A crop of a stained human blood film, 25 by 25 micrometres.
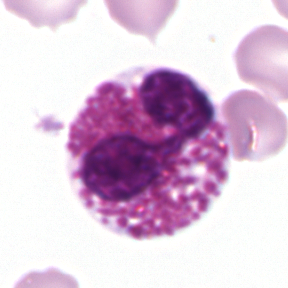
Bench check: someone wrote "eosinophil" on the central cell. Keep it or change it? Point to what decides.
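Nuclear lobes: two, joined by a narrow band, one at the upper right and the other at the lower left. A two-lobed nucleus is typical of an eosinophil, yet a basophil's nucleus is usually bilobed or irregularly lobed too, so this feature fits both. Visibility of the nucleus: both lobes and the dense, dark purple chromatin can be made out, which goes with eosinophil, since a basophil's nucleus and part of its chromatin are usually hidden under overlying granules. Granules: coarse, round and reddish-pink, they pack the cytoplasm, as in an eosinophil, whose cytoplasm is usually so crowded with granules that little of it stays free. Cell outline: round and smooth. Taken together, the name eosinophil fits this cell better than basophil.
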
